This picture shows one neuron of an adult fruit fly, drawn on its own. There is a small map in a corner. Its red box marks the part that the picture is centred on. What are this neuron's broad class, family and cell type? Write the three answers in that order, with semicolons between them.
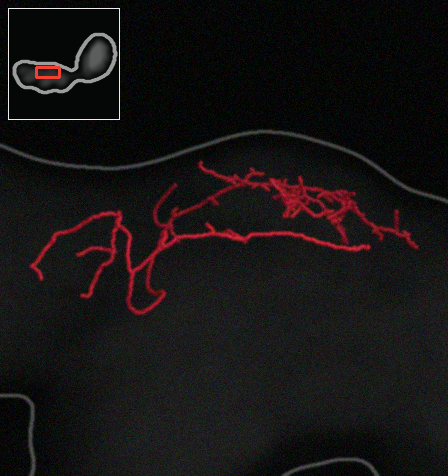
nerve-cord intrinsic neuron; hemilineage 19B; IN19B071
